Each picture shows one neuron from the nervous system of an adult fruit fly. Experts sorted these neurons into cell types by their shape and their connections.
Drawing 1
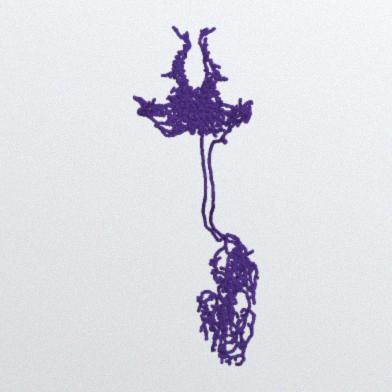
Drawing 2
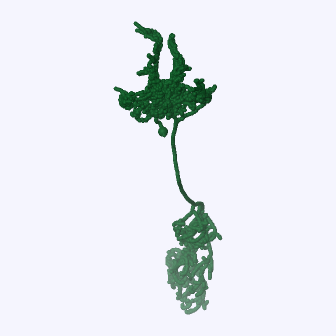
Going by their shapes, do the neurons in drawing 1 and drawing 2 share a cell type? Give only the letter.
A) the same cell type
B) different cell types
A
